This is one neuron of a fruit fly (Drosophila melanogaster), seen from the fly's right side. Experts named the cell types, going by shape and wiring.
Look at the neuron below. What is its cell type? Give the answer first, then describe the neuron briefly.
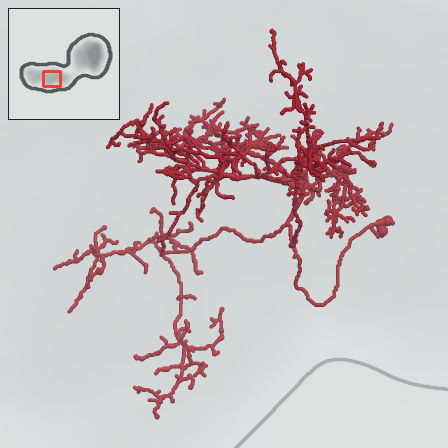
The cell type is IN08A016. Its broad class is nerve-cord intrinsic neuron. The cell body is on the right of the picture. In this view it is about as wide as it is tall.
